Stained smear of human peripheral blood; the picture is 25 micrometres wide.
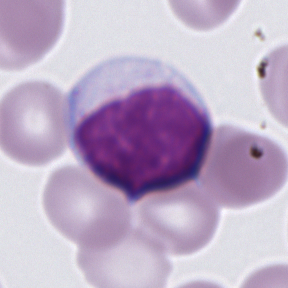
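Large granular lymphocyte, the nucleated cell at the centre of this stained smear of human peripheral blood. Start with the outline: it is smooth, and the cell measures about 13 micrometres across. Inside, the nucleus is a single unlobed mass of about 12 by 10 micrometres, filling roughly 70% of the cell's area. Now look above it: the cytoplasm makes a crescent lying mostly on that side, and it is very pale blue.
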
